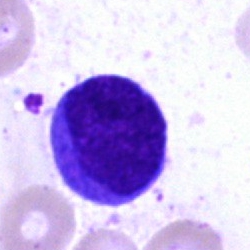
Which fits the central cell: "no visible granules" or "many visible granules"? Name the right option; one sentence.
The cytoplasm of the cell shows no visible granules.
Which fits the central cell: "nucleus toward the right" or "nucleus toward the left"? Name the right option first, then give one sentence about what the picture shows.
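Nucleus toward the right. The nucleus sits off-centre, pushed toward the upper right of the cell.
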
